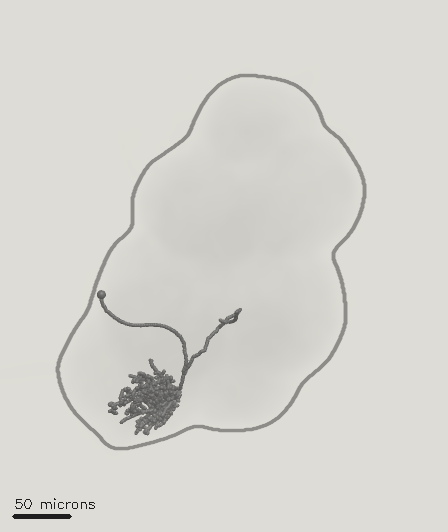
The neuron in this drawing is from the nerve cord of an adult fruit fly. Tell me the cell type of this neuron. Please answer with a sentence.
The cell type is IN23B023.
